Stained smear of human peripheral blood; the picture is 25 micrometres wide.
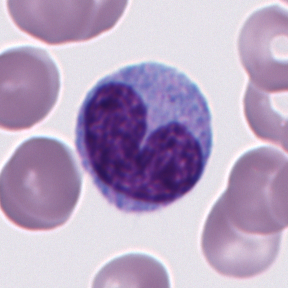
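Monocyte in a stained peripheral blood smear, about 13 micrometres across. A deep notch gives the nucleus a kidney shape, and the notch seems to open toward the upper right of the cell. The nucleus lies toward the lower left and takes up about 60% of the cell's area. Around it, the cytoplasm is pale greyish blue, dusted with very fine, faint granules.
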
